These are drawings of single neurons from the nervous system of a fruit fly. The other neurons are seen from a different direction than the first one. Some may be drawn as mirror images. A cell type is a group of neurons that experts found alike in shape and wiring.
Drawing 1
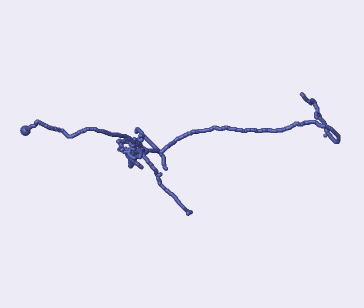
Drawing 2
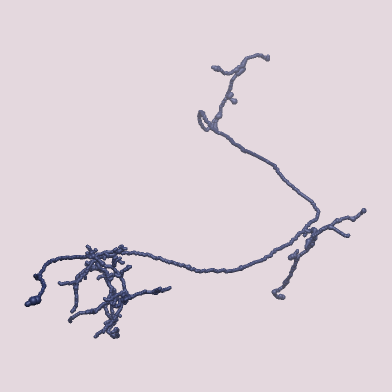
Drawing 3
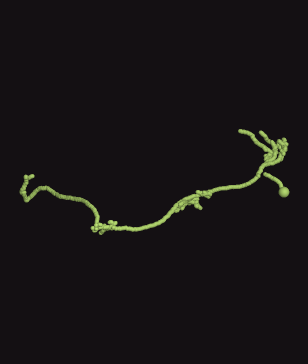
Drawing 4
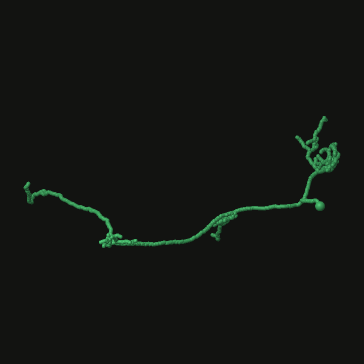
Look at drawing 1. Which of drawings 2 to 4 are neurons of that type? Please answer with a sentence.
None of them is of the same cell type.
